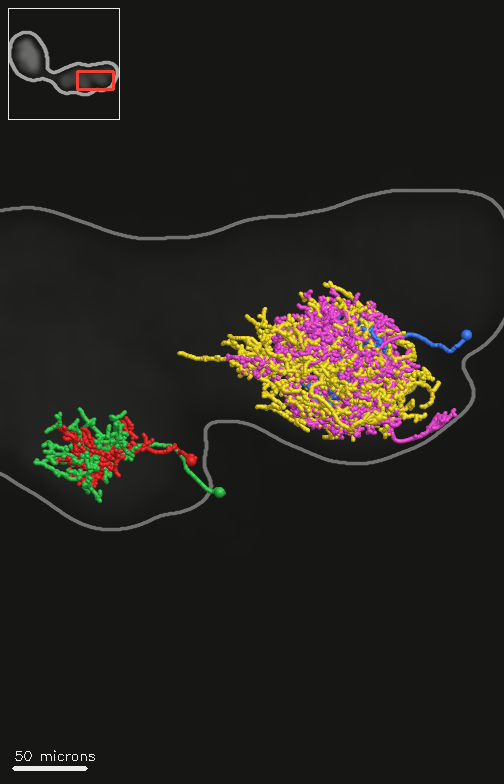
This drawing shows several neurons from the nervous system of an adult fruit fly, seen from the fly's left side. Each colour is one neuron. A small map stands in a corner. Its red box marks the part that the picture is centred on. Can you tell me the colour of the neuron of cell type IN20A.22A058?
red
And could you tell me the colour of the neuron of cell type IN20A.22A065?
green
